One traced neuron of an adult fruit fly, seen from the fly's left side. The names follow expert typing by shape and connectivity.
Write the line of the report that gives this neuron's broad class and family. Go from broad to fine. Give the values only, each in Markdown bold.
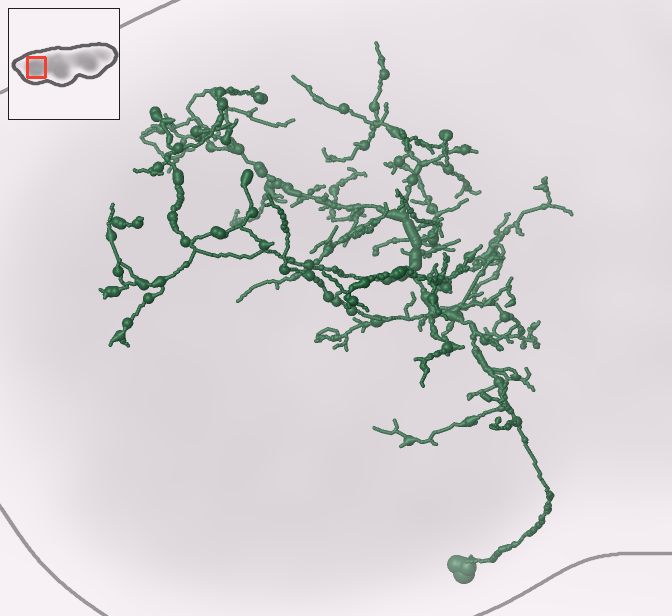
**nerve-cord intrinsic neuron**, **hemilineage 04B**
